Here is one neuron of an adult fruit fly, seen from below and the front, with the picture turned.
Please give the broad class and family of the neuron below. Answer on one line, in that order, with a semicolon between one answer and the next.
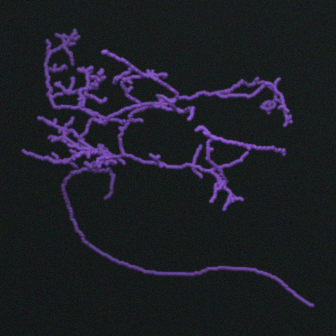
nerve-cord intrinsic neuron; hemilineage 12B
